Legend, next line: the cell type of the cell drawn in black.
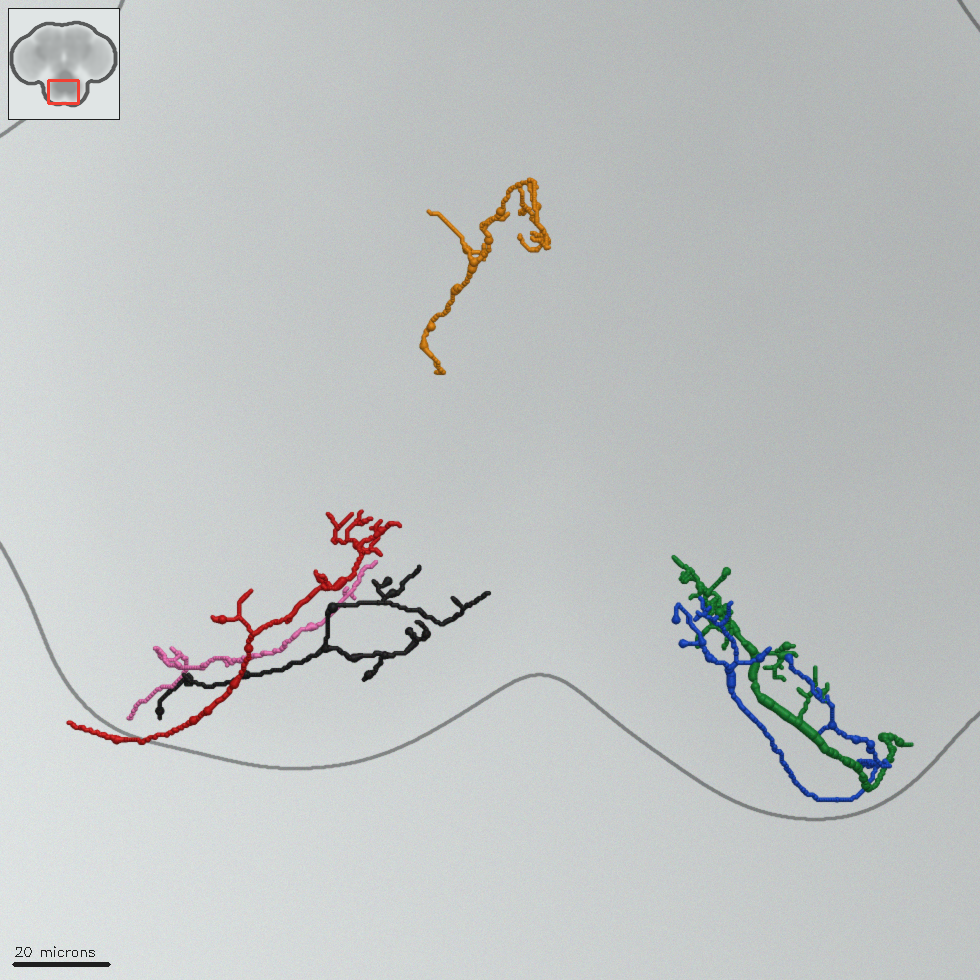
SNta42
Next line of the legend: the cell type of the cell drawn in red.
SNta41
